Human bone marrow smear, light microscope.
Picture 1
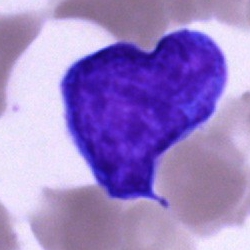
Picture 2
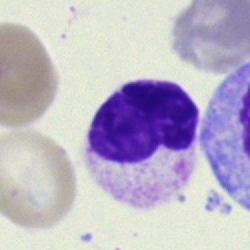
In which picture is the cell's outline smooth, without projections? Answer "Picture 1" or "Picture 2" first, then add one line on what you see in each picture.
Picture 2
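What picture 1 shows: A single thin tail projects from the lower tip of the cell.
What picture 2 shows: The cell has a round, smooth outline.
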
